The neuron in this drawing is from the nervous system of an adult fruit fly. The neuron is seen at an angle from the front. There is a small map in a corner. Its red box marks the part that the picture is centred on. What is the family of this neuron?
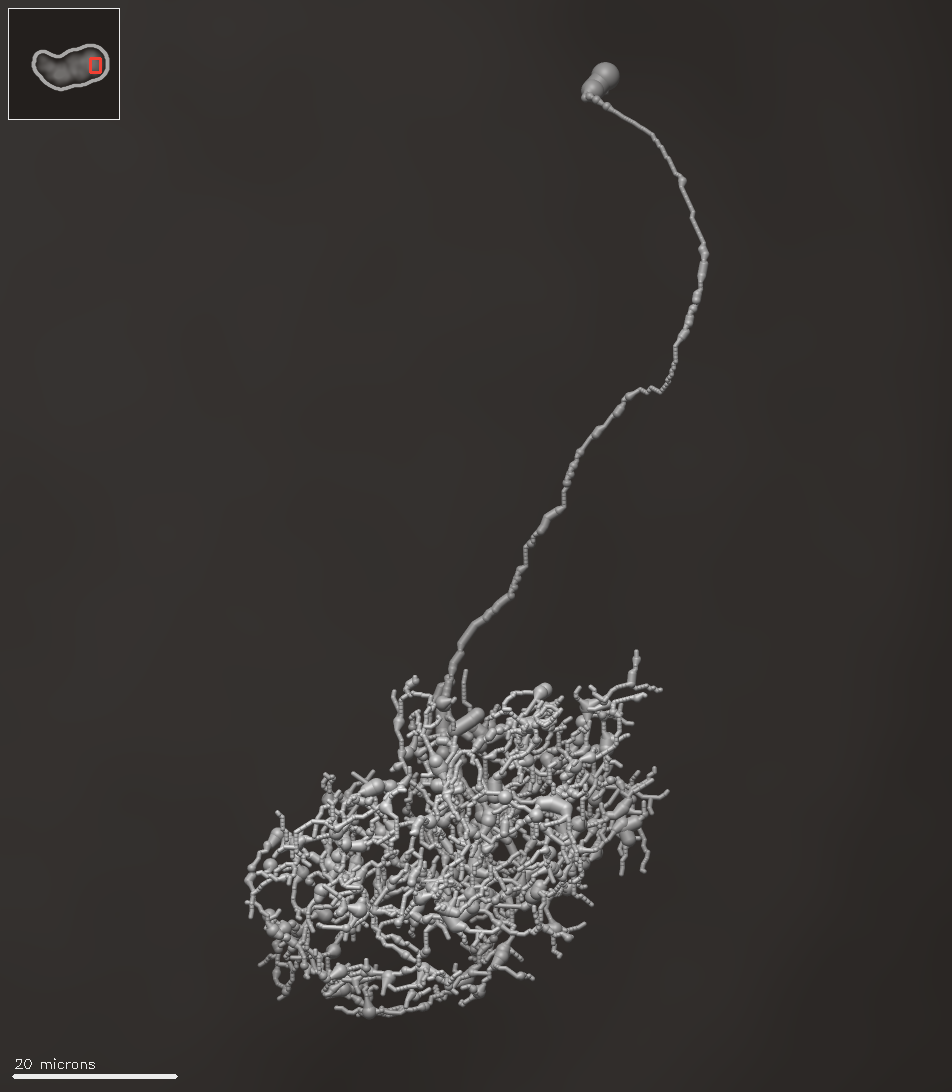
hemilineage VLPl4_anterior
